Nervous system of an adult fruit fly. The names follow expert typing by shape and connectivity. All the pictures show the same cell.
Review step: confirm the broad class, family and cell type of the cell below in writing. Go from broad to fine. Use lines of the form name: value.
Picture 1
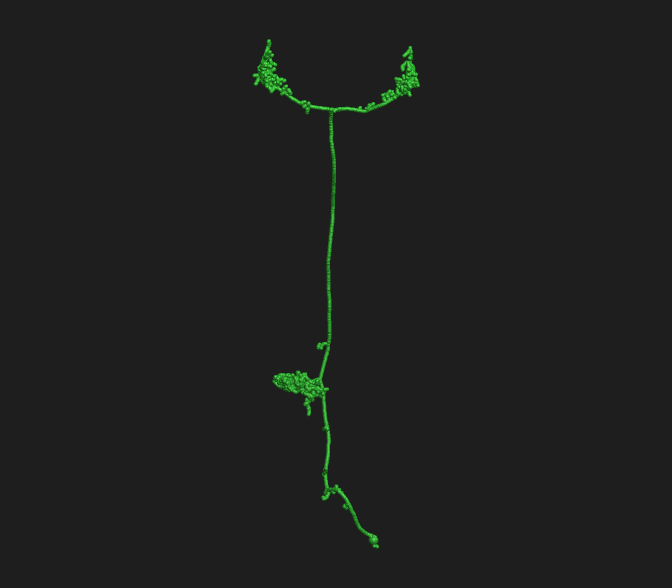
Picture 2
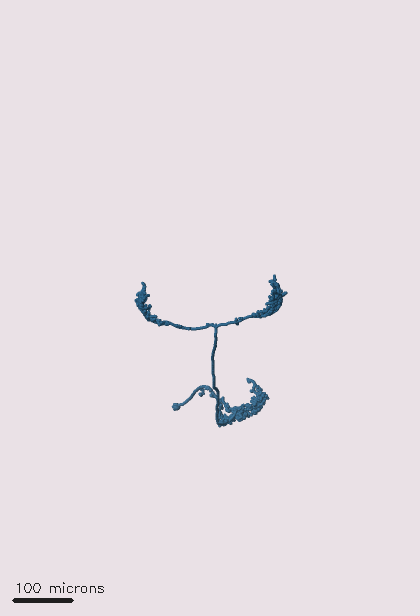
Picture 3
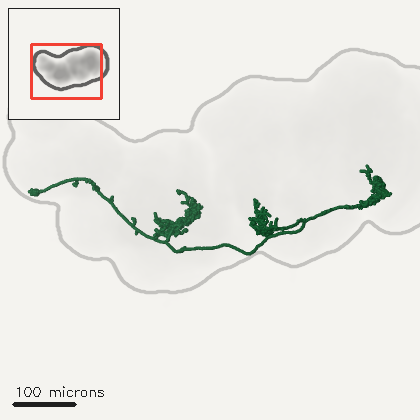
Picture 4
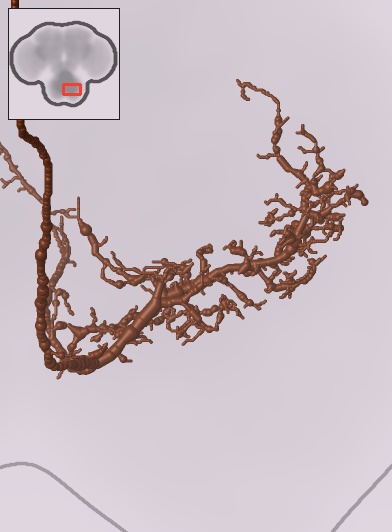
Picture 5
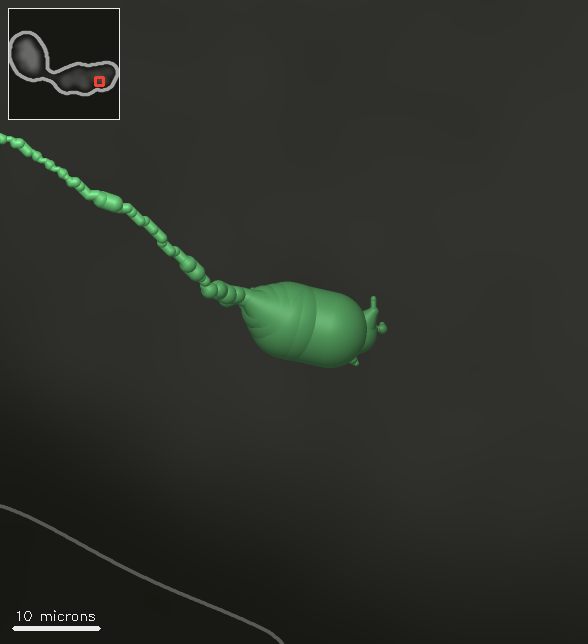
broad class: ascending neuron
family: hemilineage 08B
cell type: AN08B007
